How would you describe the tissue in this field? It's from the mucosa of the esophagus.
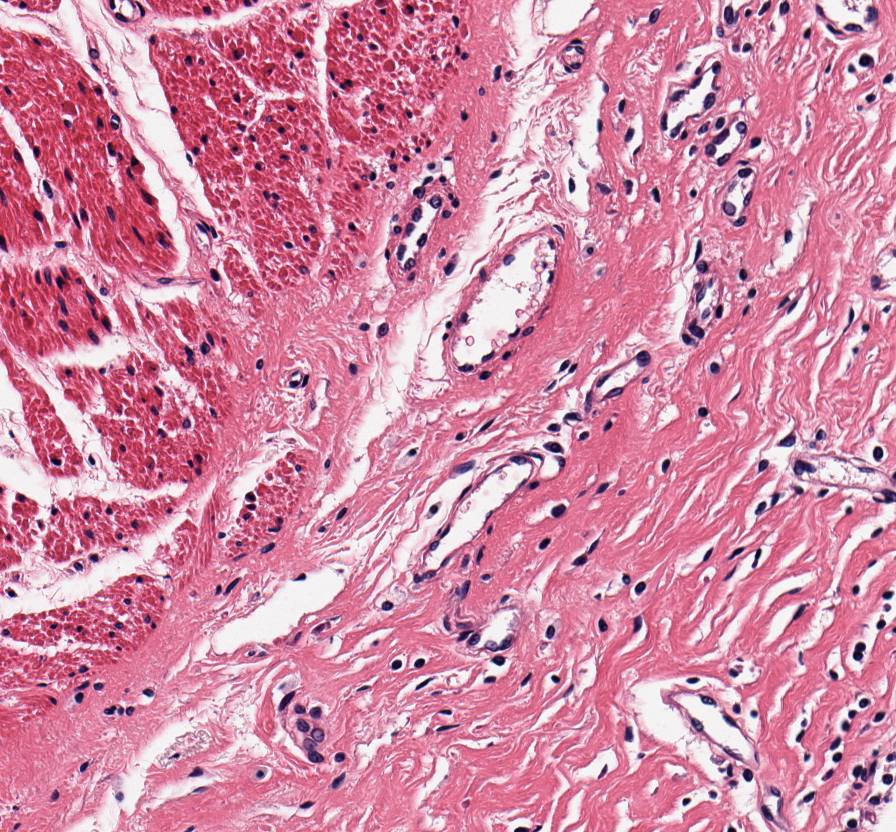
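In the upper left sit bundles of smooth muscle, mostly cut across, so the fibres show as small rounded profiles and stain a deeper red than the collagen around them. Right and lower parts are collagenous stroma: wavy pink fibres with scattered small dark nuclei.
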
